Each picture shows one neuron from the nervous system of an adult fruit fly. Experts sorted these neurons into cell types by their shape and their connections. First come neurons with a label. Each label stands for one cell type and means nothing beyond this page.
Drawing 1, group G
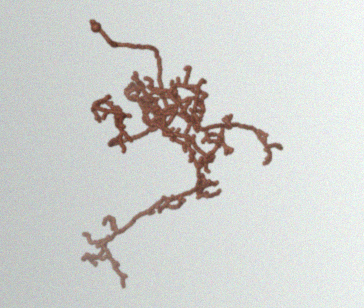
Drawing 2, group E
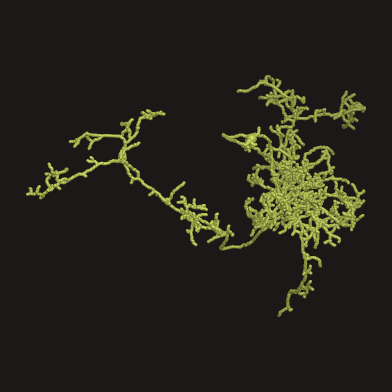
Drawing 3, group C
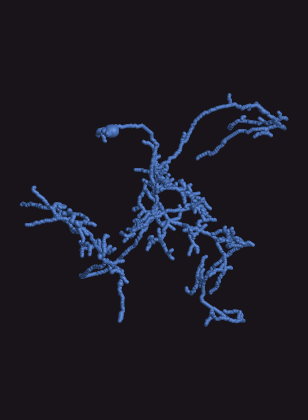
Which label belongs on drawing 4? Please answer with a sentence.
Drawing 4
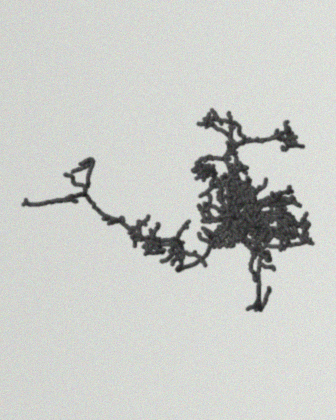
It belongs to group E.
